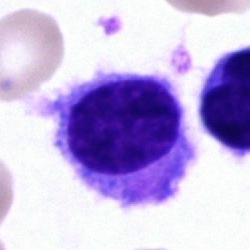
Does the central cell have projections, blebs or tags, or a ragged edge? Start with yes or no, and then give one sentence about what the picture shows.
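Yes. The cell surface bears many small, fuzzy projections.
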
